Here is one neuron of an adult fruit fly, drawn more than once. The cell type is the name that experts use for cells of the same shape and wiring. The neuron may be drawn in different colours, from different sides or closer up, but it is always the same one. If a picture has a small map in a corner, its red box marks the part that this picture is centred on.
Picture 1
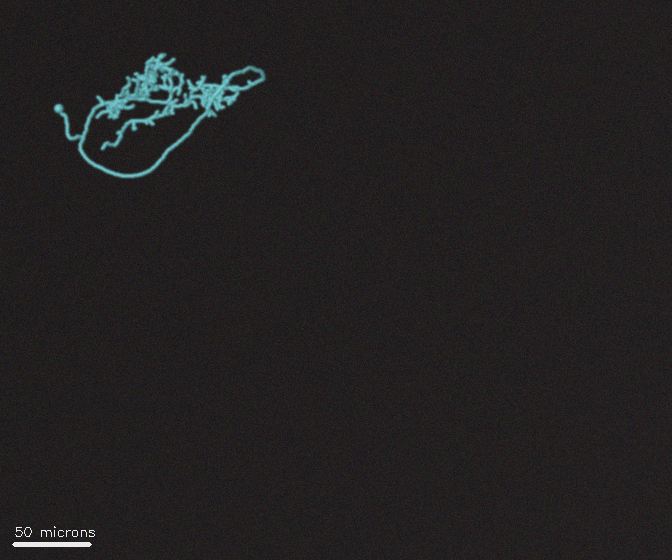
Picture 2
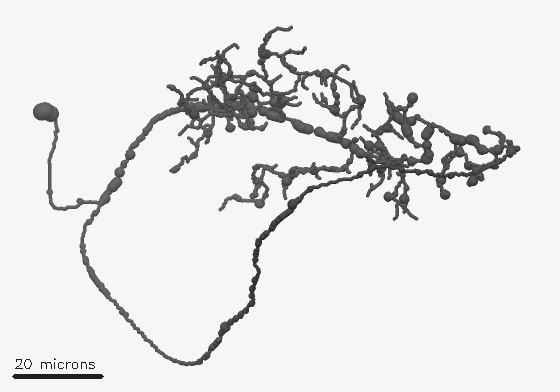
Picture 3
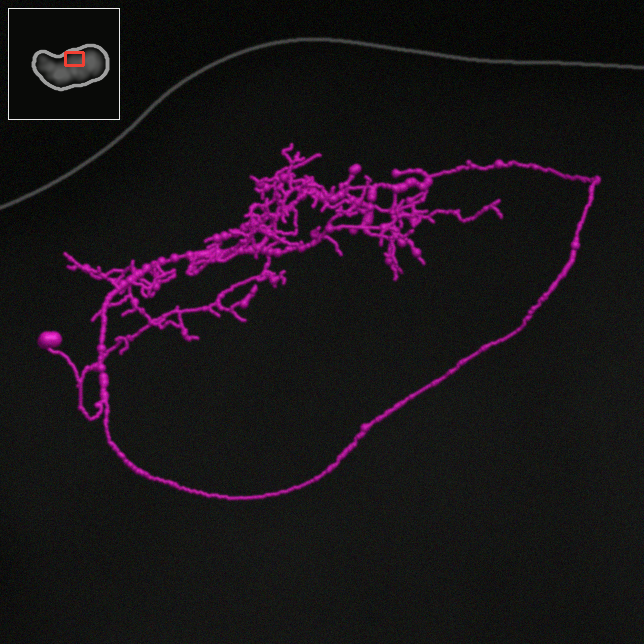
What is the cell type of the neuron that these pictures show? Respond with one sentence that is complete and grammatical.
This particular neuron has the cell type LHAD1b5.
